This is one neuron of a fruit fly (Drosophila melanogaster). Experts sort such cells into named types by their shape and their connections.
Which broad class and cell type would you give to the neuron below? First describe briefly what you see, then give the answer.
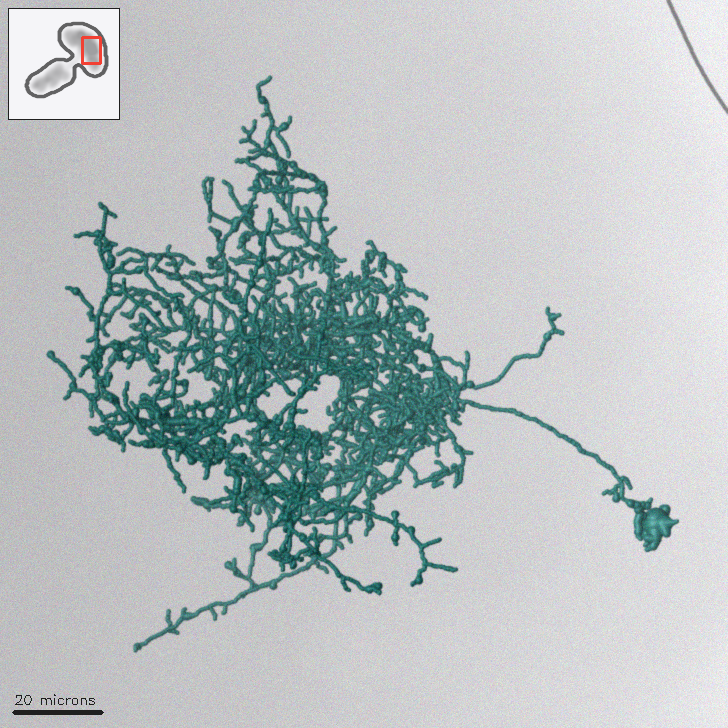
It lies in the brain. From left to right in the picture it spans about 140 microns. The picture shows more than a hundred branch ends. Its broad class is central-brain intrinsic neuron. It is of cell type VES001.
